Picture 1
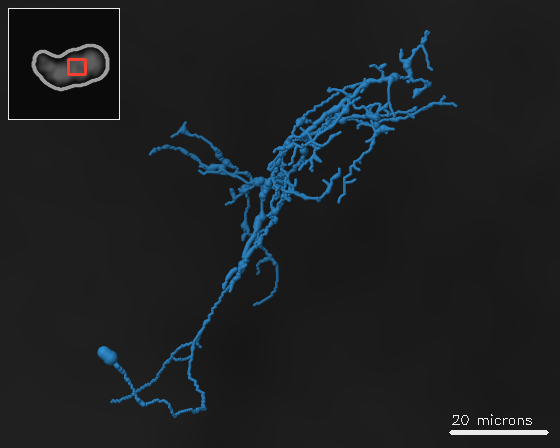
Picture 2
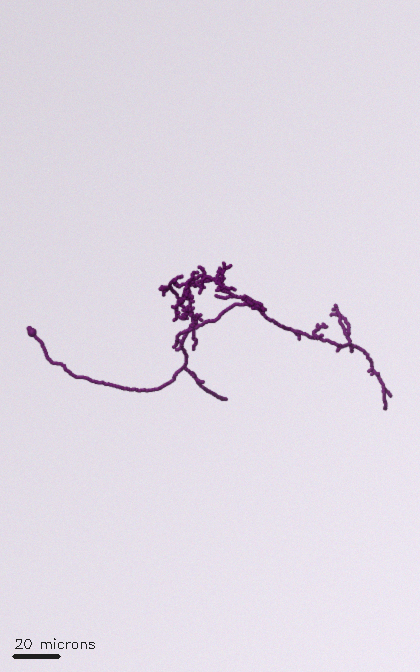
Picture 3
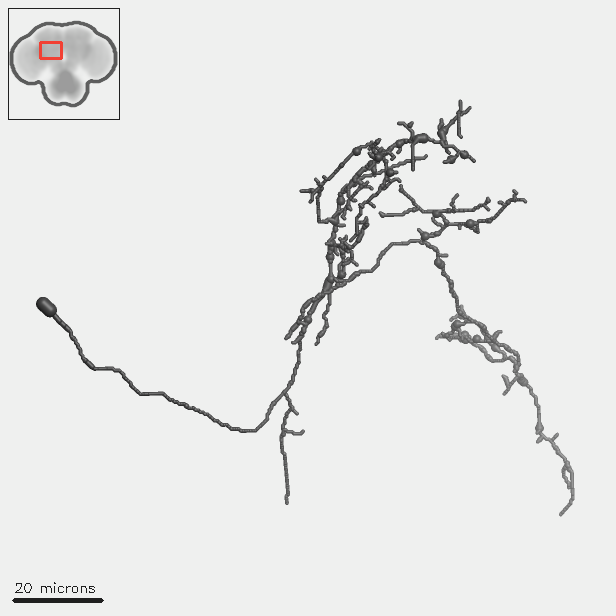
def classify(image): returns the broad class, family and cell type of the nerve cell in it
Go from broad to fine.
central-brain intrinsic neuron; hemilineage LALa1_anterior; LAL061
